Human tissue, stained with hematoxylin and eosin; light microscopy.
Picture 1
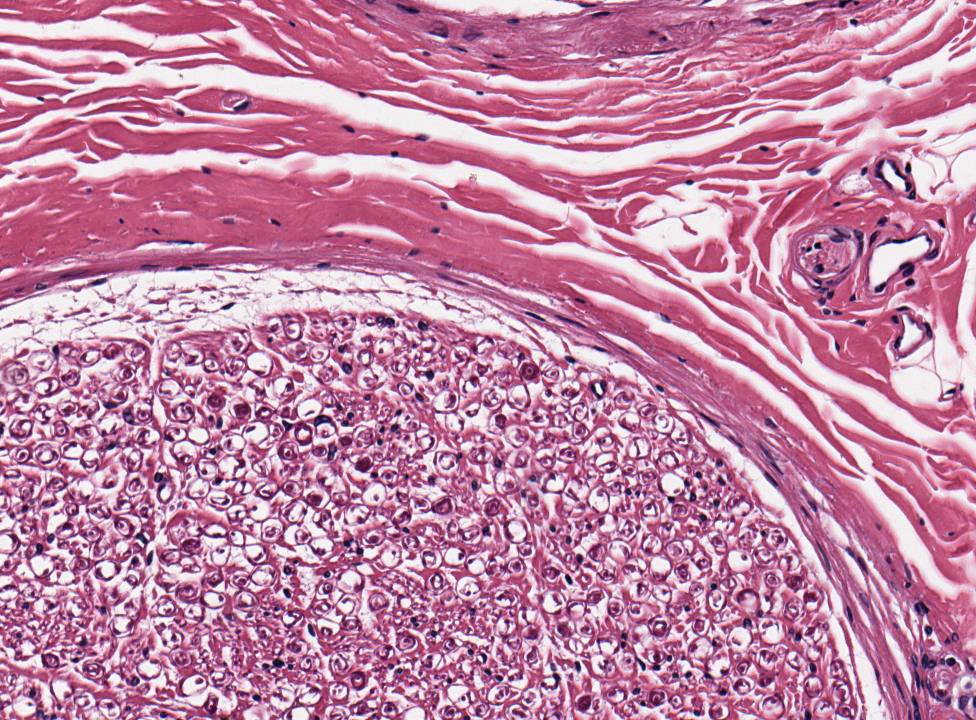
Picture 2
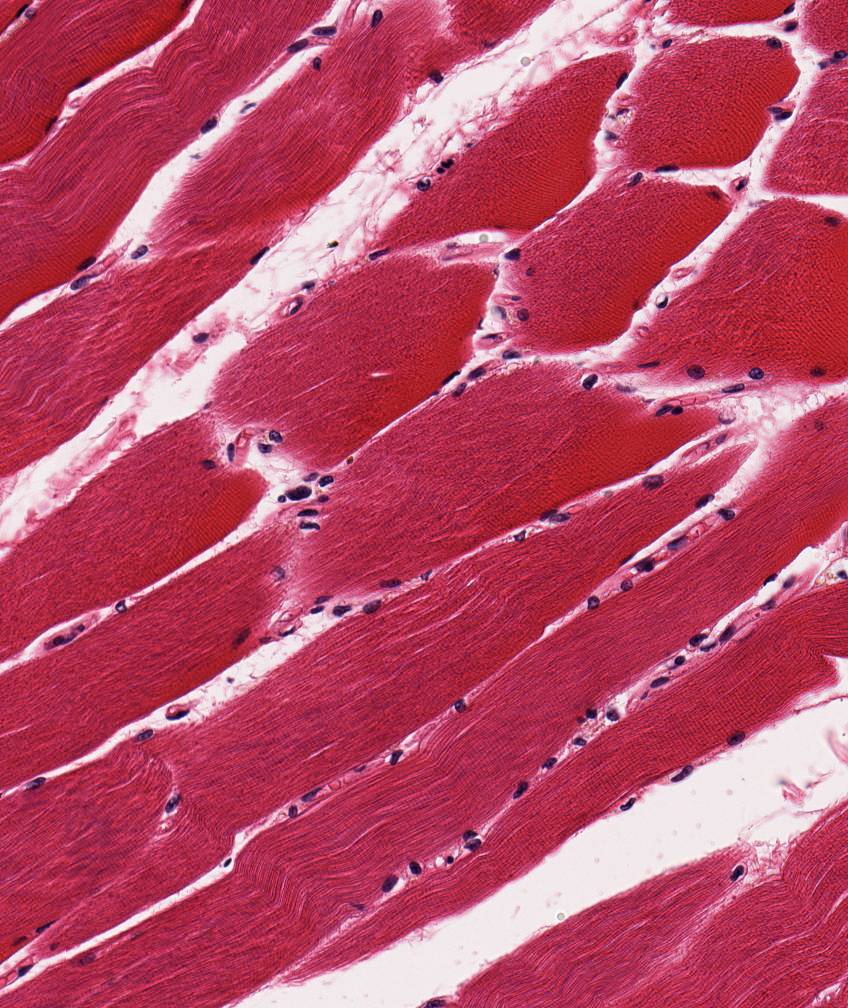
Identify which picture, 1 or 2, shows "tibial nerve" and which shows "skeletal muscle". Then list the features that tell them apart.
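So, the first one is tibial nerve and the second is skeletal muscle. In the nerve, a large rounded bundle fills the lower left, its fibres cut across into lots of small round profiles, many showing a pale clear ring around a little central pink dot. The muscle instead has fine transverse cross-striations running all through cytoplasm that stains deep red with eosin. Its nuclei are small, dark and flattened, sitting at the fibre edges rather than in the centres. At the upper right those fibres are cut more obliquely and look like rounded polygons, whereas the nerve picture has a few small blood vessels in connective tissue there.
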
